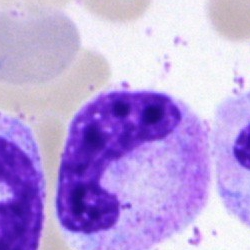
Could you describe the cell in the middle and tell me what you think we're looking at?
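Roughly round in outline, the cell has a smooth edge. Its nucleus forms a curved, horseshoe-like band whose opening faces right. Fine pink-violet granules are scattered through the cytoplasm, and no distinct vacuoles are seen there. The cell is a band neutrophil.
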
